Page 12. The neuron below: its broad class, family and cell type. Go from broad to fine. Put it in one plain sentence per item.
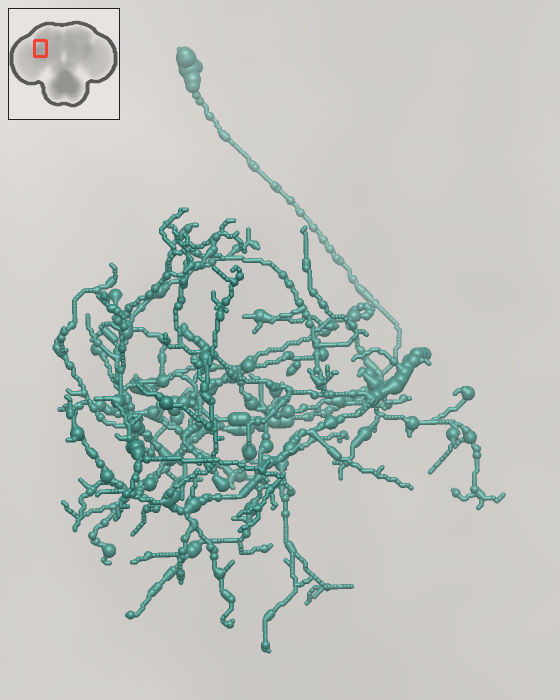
A central-brain intrinsic neuron of hemilineage VPNp&v1_posterior, type PVLP110.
